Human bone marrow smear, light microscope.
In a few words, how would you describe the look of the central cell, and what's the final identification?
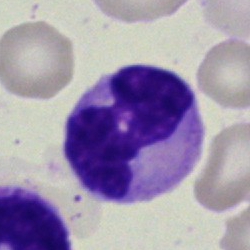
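Nucleus shape: irregular, with deep folds dividing it into lobes. Nucleus position: it fills the upper and left part of the cell, leaving the cytoplasm mainly to the lower right. Near the centre of the nucleus lies a small pale spot. Cytoplasm colour: pale lilac-blue. The cell is a band neutrophil.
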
